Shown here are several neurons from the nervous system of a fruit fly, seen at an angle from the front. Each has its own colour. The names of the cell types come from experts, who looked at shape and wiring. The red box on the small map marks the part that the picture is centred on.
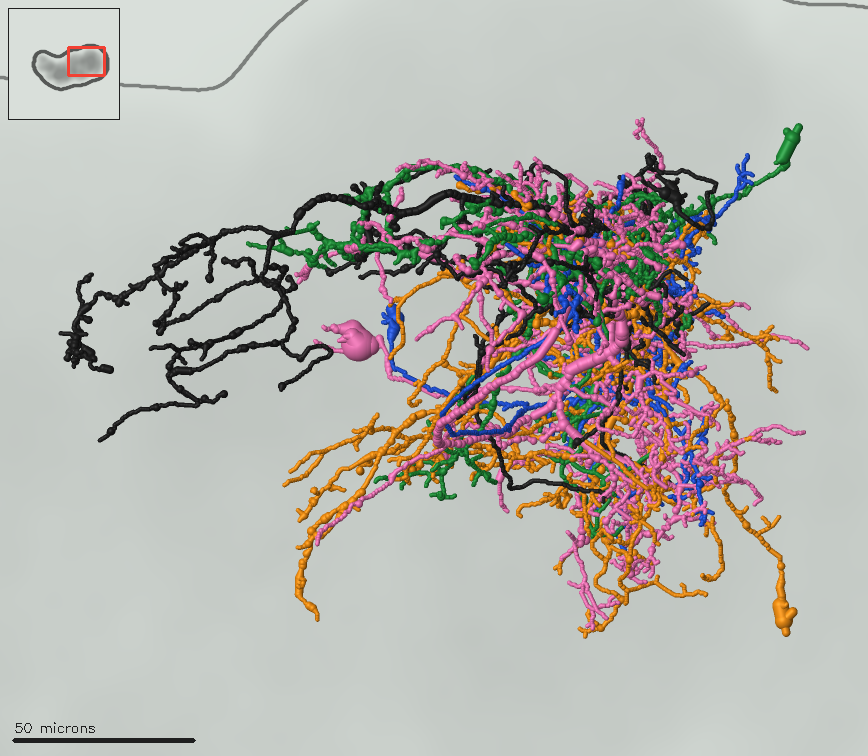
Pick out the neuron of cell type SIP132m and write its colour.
black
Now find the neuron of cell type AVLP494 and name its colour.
blue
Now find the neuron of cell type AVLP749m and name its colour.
green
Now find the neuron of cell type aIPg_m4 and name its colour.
pink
